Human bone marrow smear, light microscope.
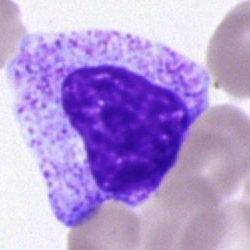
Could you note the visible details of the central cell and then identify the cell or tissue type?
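Looking at the outline first, I'd call it angular rather than round. The nucleus seems to be one single mass, with no lobes that I can make out. It sits off-centre, toward the right side of the cell. That leaves the cytoplasm at its widest on the left side of the nucleus. Putting those together, this is a myelocyte.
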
